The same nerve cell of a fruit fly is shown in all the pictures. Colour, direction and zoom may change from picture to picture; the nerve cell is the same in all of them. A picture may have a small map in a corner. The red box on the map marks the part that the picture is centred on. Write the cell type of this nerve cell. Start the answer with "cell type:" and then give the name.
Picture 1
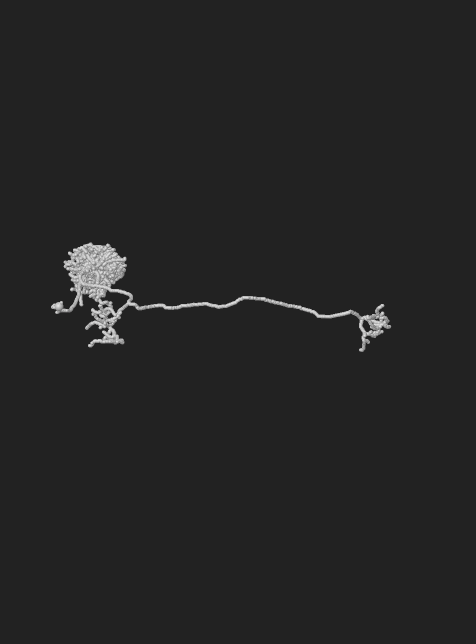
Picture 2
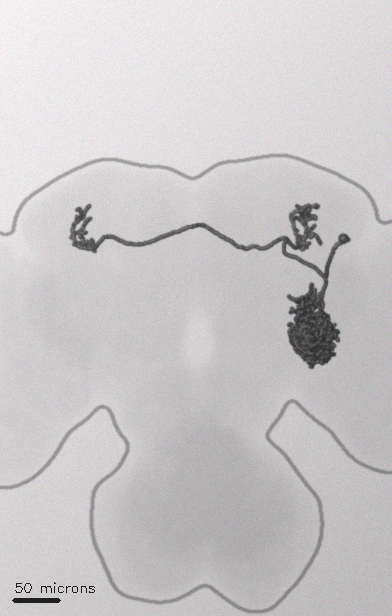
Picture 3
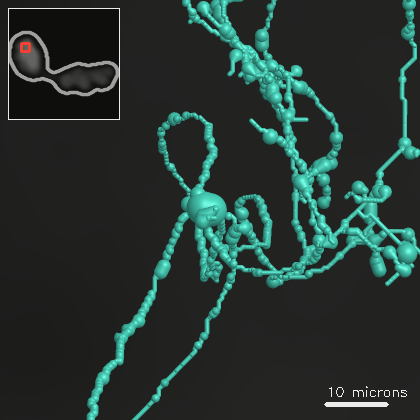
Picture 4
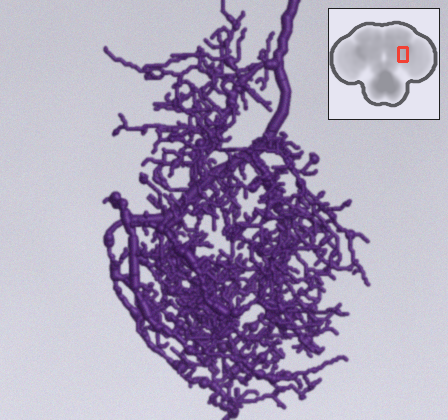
cell type: AVLP025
